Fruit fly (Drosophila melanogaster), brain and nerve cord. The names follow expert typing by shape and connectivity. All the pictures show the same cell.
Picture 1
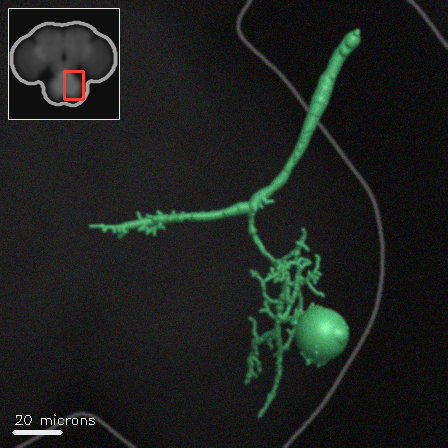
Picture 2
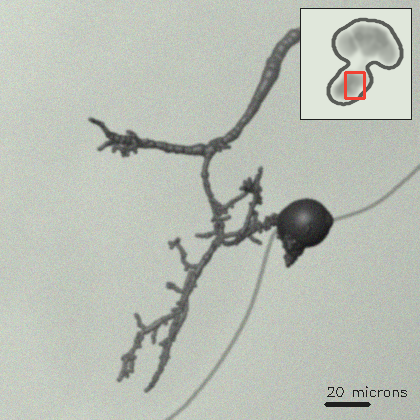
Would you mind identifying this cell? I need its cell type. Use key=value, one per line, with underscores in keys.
cell_type=TTMn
